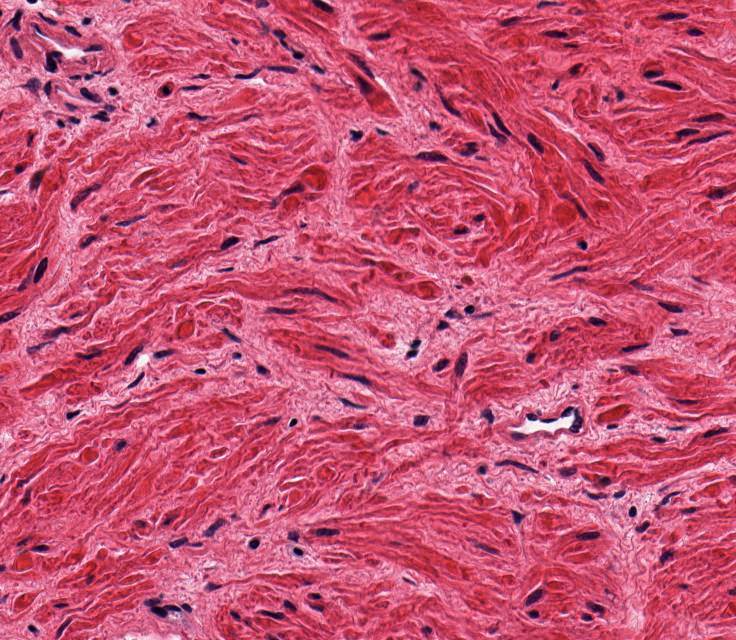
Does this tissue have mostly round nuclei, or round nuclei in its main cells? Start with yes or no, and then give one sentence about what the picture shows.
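No. The nuclei are dark and elongated, lying along the length of the cells.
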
